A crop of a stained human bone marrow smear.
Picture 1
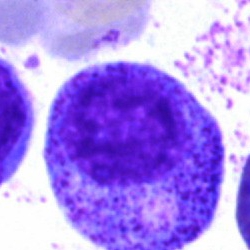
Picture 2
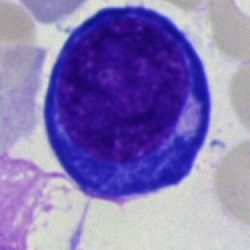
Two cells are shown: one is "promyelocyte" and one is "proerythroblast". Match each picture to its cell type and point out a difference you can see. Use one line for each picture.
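The cell in picture 1 is a promyelocyte. Many dark purple granules are scattered through the cytoplasm.
The cell in picture 2 is a proerythroblast. No granules are seen in the cytoplasm.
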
